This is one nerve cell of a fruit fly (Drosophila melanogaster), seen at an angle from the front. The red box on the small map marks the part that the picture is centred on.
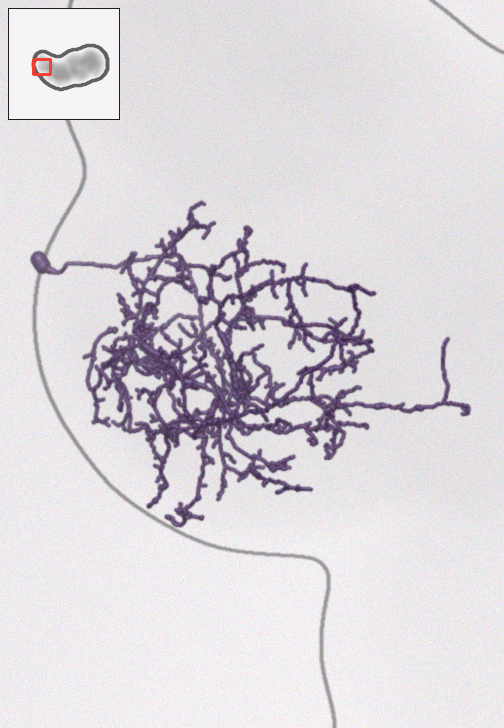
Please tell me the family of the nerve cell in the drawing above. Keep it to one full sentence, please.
This nerve cell is designated as family hemilineage 20A.22A.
